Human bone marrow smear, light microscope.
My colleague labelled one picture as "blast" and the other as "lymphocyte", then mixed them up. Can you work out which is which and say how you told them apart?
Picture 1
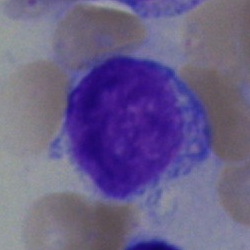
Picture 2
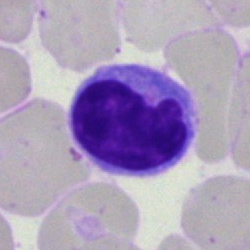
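I'd put the lymphocyte in picture 2, which leaves picture 1 as the blast. What strikes me first in picture 1 is the chromatin: deep purple, fine and even, with no coarse dark clumps.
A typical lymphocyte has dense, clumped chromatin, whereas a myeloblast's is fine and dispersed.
On chromatin, then, the first cell parts company with the lymphocyte. Its cytoplasm is only a thin rim, widest on the right, where it looks lacy with small clear spaces, and I see no purple or reddish granules. The edge is ragged too, with small pale blue blebs at the lower left. Picture 2, by contrast, has a round outline with a smooth edge. Its nucleus fills most of the cell and is indented on the upper right, which gives it a kidney shape.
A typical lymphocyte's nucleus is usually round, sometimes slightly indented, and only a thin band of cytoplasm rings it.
In that cytoplasm there are no distinct granules and no vacuoles, and the nucleus shows no nucleoli.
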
